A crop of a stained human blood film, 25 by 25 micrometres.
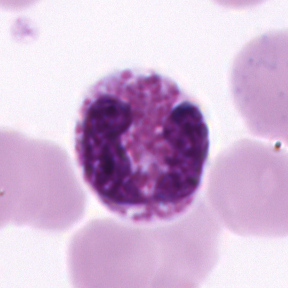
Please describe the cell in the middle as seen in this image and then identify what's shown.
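This cell is about 13 micrometres across. Its nucleus forms two large lobes, one on each side of the cell, joined along the bottom so that the nucleus opens upward. Coarse reddish-pink granules pack the cytoplasm and fill the space between the two lobes. The cell is an eosinophil.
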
